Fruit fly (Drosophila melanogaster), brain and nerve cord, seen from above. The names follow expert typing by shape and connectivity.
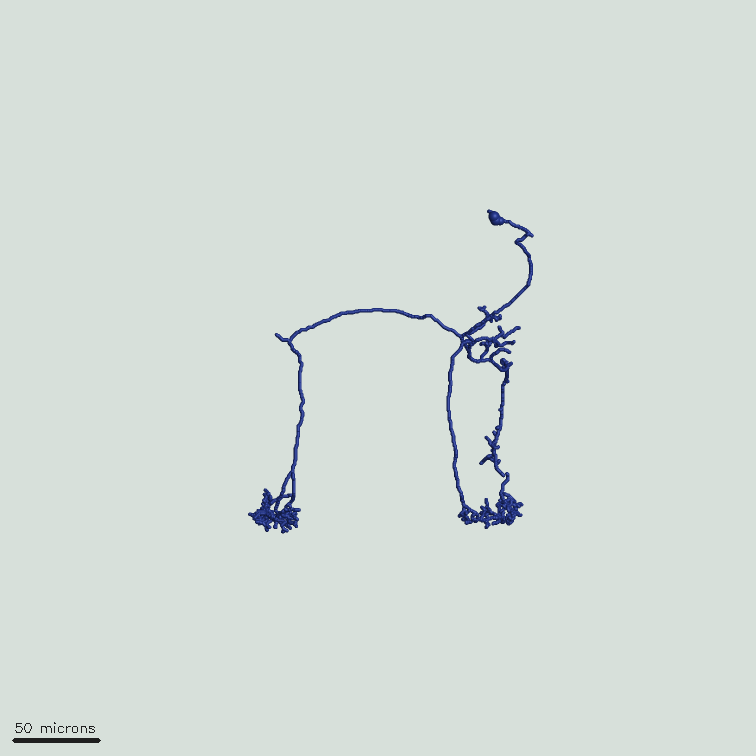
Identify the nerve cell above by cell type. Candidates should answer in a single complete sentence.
What this nerve cell is, by cell type, is PS081.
